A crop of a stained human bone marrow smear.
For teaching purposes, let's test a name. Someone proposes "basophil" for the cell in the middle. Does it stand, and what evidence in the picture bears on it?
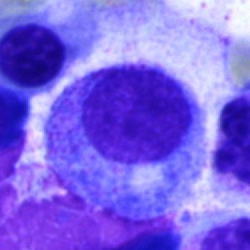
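Basophil does not hold up for this cell; it is a promyelocyte. What weighs most is the chromatin: it stains a deep purple of fairly even texture across the whole nucleus, so it is plainly in view.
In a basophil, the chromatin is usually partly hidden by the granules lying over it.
A moderate rim of blue cytoplasm surrounds the nucleus, and that blue speaks for promyelocyte.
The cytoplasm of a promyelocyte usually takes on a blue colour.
The rim is widest below the nucleus.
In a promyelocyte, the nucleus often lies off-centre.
The finely stippled, granular texture of the cytoplasm would not by itself separate the two names. The outline is round to oval with a smooth border, and other cells with dark purple nuclei lie at the left and right edges of the picture.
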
